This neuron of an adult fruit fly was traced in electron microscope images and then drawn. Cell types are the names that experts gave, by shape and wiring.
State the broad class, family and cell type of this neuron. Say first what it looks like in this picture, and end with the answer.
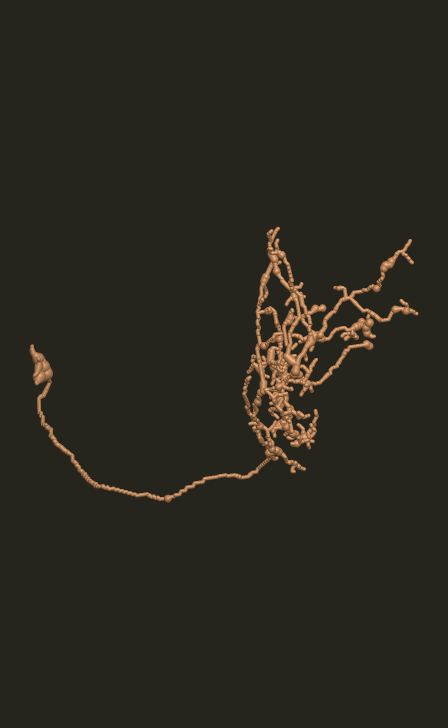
Dozens of branch ends can be seen. As drawn here it is wider than it is tall. Its broad class is nerve-cord intrinsic neuron. Its family is hemilineage 09A. The cell type is IN09A053.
